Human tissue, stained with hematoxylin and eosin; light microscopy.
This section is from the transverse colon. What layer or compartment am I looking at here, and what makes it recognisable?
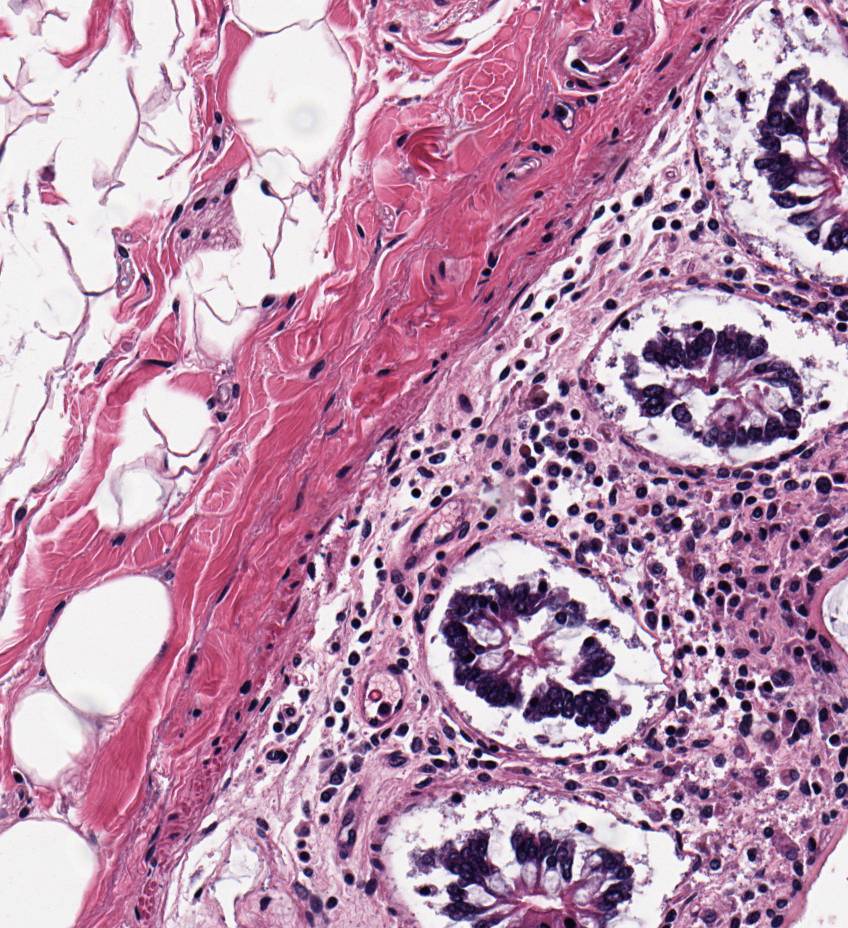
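So this is colonic mucosa. On the right, glands cut across appear as rounded rings, many lining cells holding pale mucin vacuoles, as goblet cells do.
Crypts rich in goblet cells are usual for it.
The stroma between is packed with small round dark nuclei of lymphocytes and plasma cells.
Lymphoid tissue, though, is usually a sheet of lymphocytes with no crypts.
Fat cells, large empty thin-walled rounded spaces, occupy the left edge.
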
